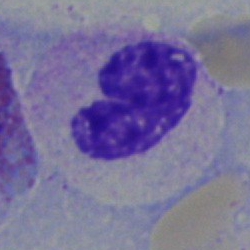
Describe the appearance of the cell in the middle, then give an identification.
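Looking at the nucleus, I see it is indented, with the notch on its left side, and it sits off-centre toward the upper right of the cell. Its chromatin looks dark purple and coarsely clumped. In the cytoplasm I can make out sparse, fine pinkish-violet granules. So I take this to be a band neutrophil.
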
